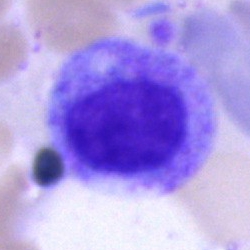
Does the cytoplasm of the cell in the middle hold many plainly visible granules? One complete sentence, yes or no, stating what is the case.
Yes, many visible granules are held in the cytoplasm of the cell.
